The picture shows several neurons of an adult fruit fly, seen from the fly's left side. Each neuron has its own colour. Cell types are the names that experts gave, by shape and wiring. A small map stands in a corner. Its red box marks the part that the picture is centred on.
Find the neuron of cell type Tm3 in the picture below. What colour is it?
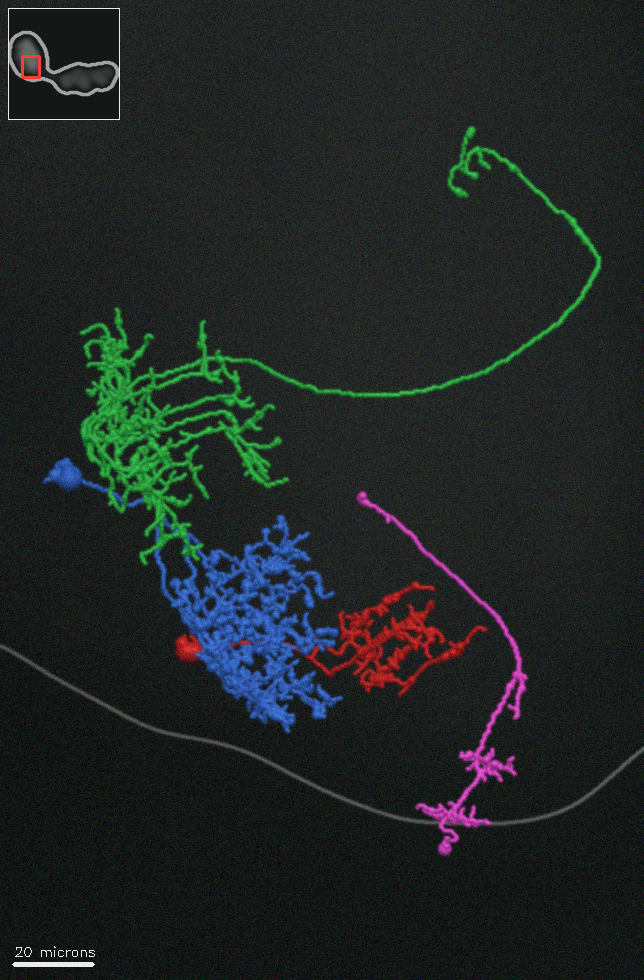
magenta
